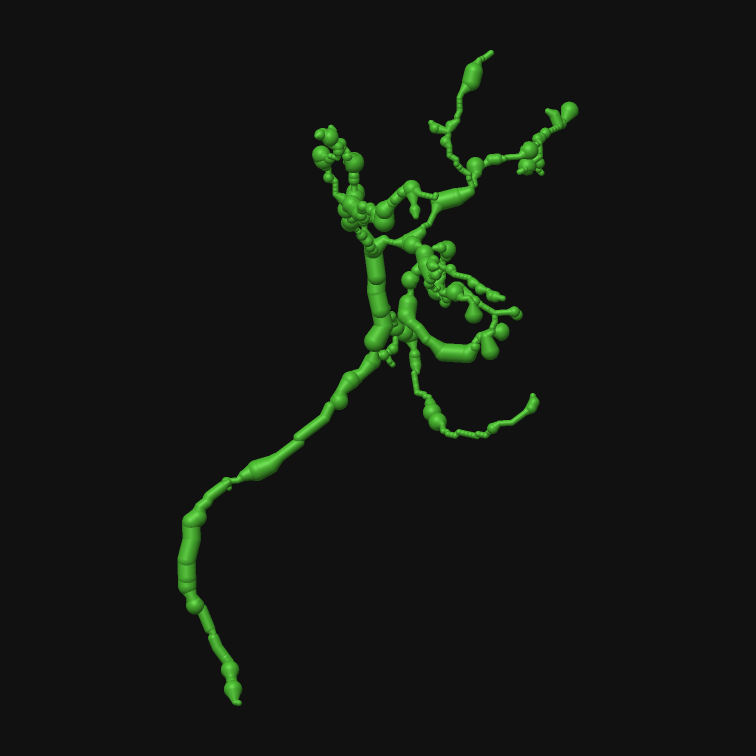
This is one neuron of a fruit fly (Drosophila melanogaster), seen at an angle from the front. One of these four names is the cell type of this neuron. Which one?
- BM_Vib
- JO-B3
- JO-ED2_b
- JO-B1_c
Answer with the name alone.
BM_Vib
